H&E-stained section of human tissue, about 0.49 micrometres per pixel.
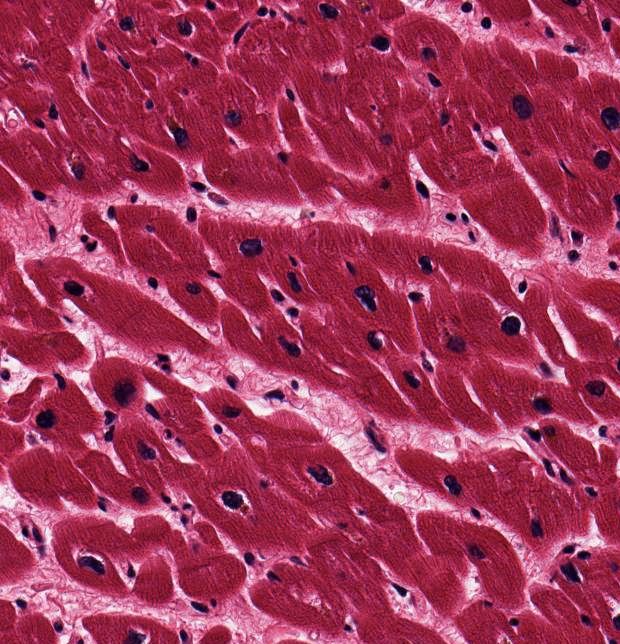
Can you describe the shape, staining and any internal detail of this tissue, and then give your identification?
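Muscle fibres branch and join neighbouring fibres, not running as separate parallel cylinders. A few fibres hold small golden-brown granules near the nucleus. Between fibres: loose pale pink connective tissue with small dark elongated nuclei. No fat cells anywhere in field. Tissue: left ventricle of the heart.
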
